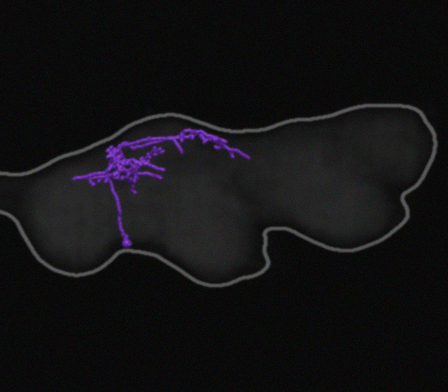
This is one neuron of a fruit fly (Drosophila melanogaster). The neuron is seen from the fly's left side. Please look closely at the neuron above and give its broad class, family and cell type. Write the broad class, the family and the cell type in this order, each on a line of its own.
nerve-cord intrinsic neuron
hemilineage 12A
IN12A043_d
